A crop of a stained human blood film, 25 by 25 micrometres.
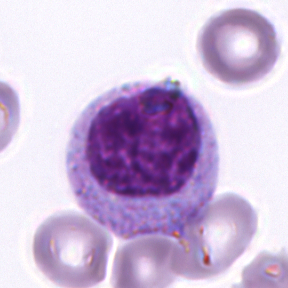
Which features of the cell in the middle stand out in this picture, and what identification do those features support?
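Start with the cell as a whole: it is about 14 micrometres across, roughly 2 times as wide as the red cell that lies whole nearby. Now look at the nucleus, a single round mass with no lobes, about 10 micrometres across. It sits toward the top of the cell and takes up about 50% of the cell's area. Because of that, the widest band of cytoplasm lies below the nucleus. Notice the colour of that cytoplasm, a pale lilac, and the fine granules scattered all through it. Putting it together, this cell is a myelocyte.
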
